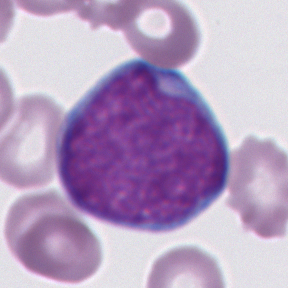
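Myeloblast, the cell in the middle of this stained peripheral blood smear. Its surface carries no projections or blebs. The chromatin is fine and evenly stippled, with no coarse dark clumps. The cytoplasm holds no visible granules. At the upper right edge of the nucleus sits a small pale patch.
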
